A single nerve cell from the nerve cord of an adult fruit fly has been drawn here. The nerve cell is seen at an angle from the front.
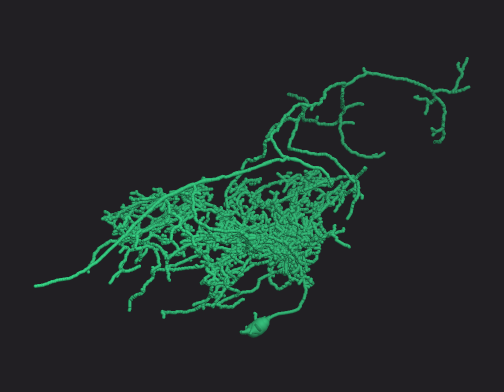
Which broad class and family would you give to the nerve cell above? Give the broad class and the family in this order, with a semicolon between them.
ascending neuron; hemilineage 02A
